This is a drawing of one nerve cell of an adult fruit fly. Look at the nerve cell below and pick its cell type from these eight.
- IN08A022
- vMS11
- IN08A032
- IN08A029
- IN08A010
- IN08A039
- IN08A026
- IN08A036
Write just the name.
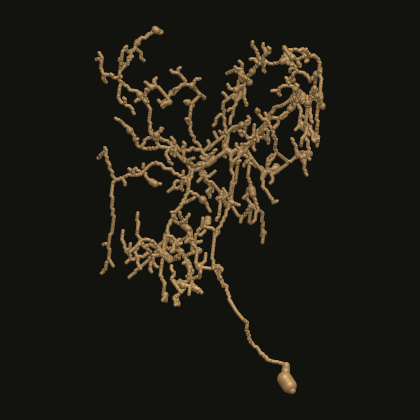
IN08A032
